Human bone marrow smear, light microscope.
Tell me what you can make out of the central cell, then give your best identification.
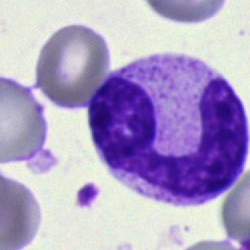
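First, the nucleus: one continuous band, not split into separate lobes, curved into a U whose opening points upward. Next, the cytoplasm: pale lilac, filling the hollow of the U and sprinkled with fine purple granules. Last, the name: this is a band neutrophil.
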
